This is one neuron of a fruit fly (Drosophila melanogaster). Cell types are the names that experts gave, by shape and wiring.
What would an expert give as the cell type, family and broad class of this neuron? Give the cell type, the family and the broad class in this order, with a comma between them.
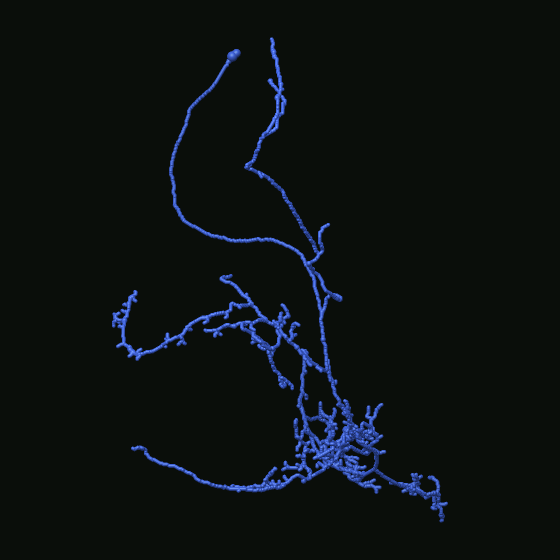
IN23B062, hemilineage 23B, nerve-cord intrinsic neuron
